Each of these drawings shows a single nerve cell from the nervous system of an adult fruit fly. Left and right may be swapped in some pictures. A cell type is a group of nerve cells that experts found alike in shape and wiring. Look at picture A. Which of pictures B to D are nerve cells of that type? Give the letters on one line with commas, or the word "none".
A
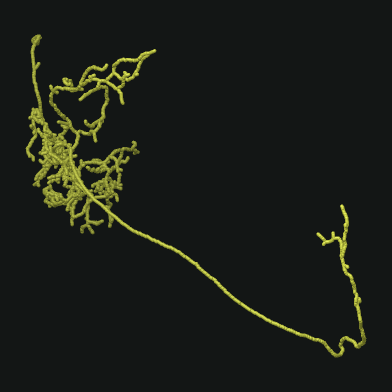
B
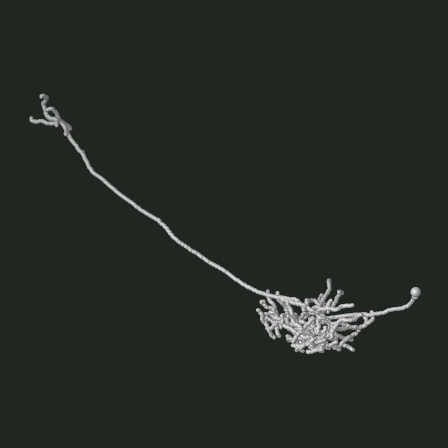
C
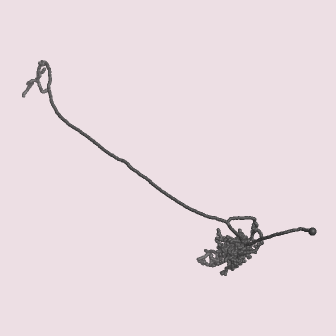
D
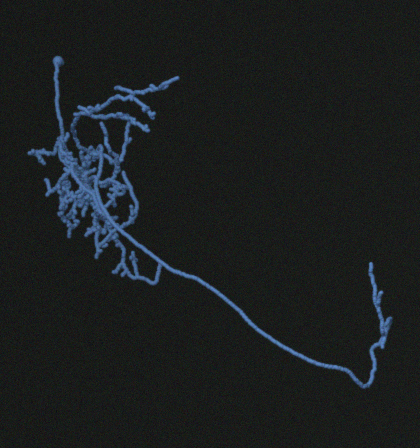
D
